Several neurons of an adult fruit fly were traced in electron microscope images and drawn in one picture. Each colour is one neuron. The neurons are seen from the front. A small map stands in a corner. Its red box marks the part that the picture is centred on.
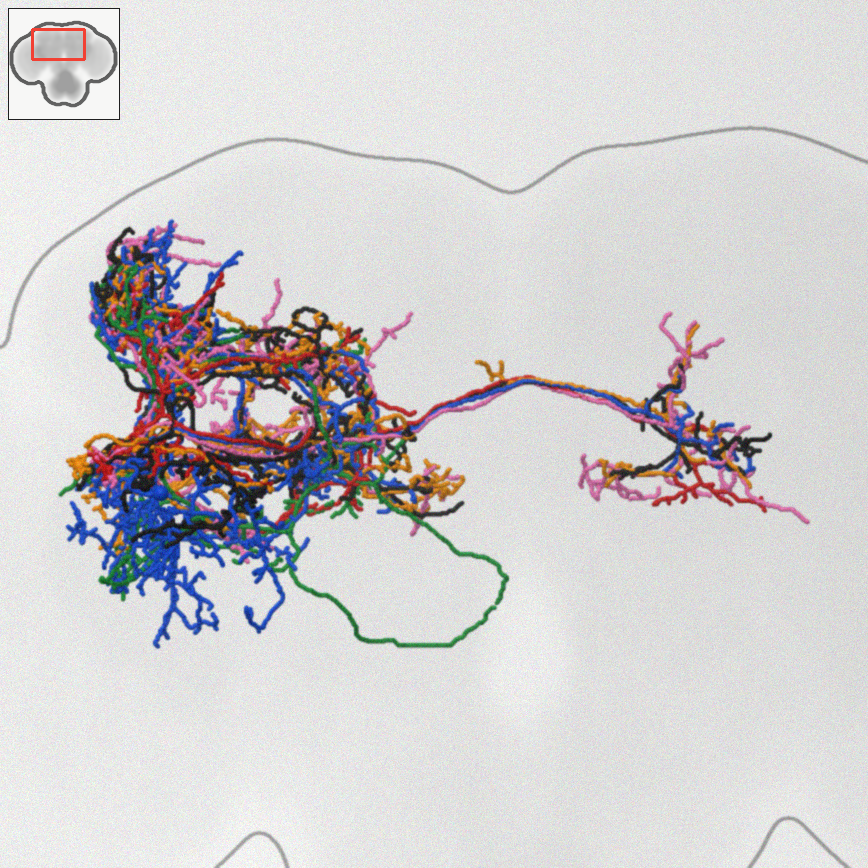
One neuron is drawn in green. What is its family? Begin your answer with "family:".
family: hemilineage VLPl&p1_posterior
